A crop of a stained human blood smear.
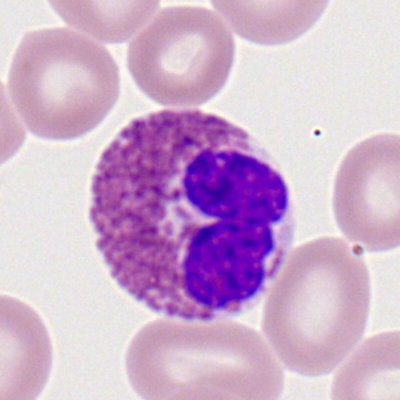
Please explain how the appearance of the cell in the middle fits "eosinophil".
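Eosinophil.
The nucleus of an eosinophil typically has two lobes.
Consistent: a notch between the two lobes, with a small pale area of few granules at it. Nucleus lies toward the right side of the cell. Cytoplasm packed with coarse reddish-pink granules, round and of fairly even size.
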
